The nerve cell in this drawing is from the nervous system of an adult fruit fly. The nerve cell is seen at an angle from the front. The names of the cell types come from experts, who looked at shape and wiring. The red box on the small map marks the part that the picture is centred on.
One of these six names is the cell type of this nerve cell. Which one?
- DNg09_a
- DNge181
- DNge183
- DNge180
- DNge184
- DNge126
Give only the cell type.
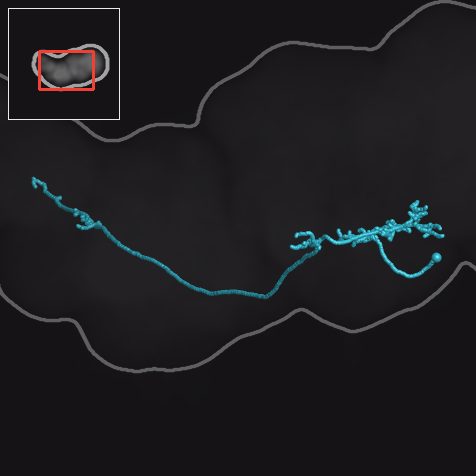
DNge180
